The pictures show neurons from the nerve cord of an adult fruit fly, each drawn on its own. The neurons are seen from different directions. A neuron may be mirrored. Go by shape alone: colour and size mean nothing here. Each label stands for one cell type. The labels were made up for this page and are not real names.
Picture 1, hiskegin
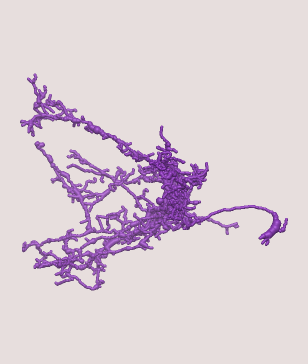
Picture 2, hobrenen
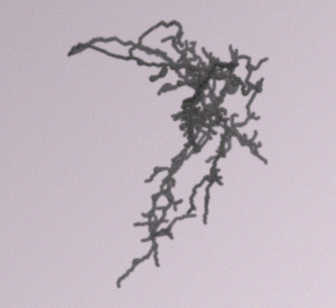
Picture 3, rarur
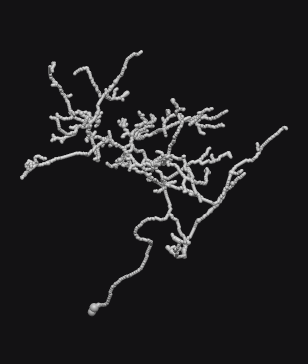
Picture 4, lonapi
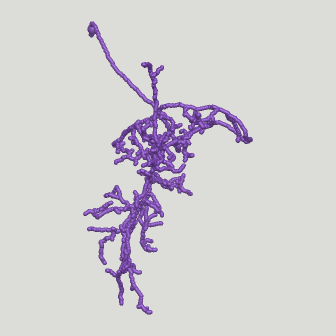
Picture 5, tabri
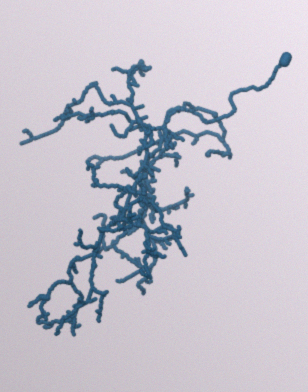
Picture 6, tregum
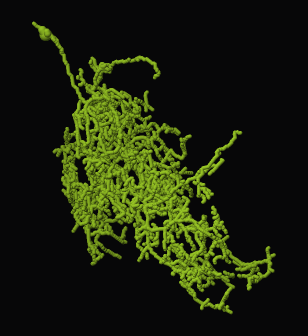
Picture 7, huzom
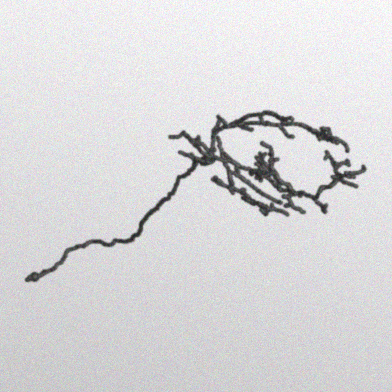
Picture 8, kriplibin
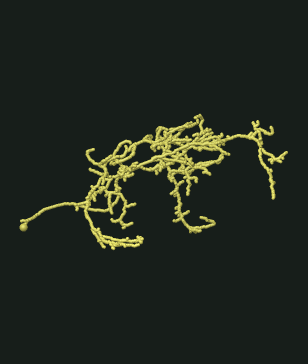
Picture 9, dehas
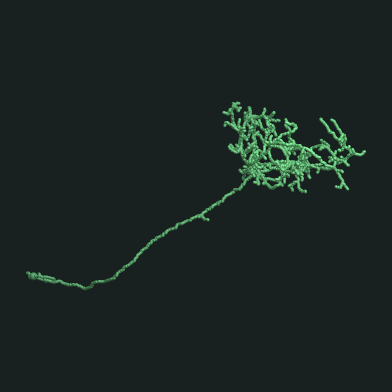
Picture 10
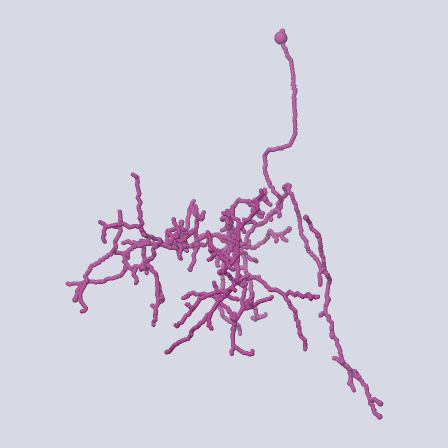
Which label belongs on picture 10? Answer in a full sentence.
It belongs to tabri.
